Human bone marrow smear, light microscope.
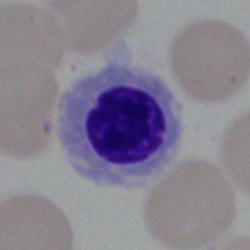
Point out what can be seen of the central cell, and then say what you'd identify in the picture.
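Chromatin dark purple, coarsely clumped. Moderate rim of pale greyish-blue cytoplasm around the nucleus on all sides, no obvious granules. Outer cytoplasmic edge irregular, slightly ruffled, not smoothly round. Cell: erythroblast.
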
